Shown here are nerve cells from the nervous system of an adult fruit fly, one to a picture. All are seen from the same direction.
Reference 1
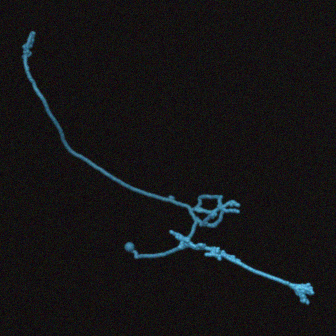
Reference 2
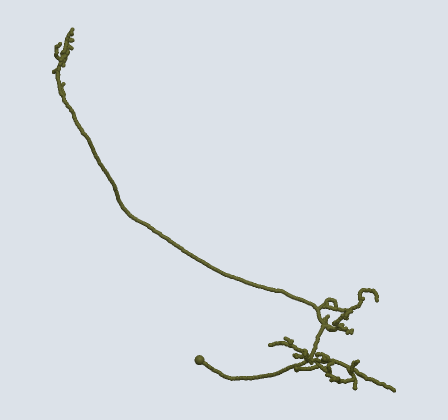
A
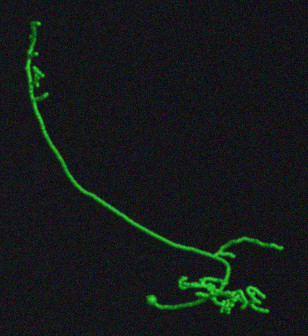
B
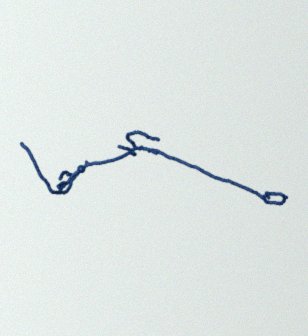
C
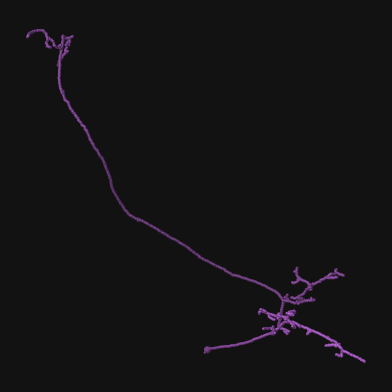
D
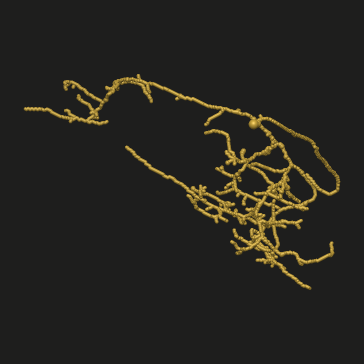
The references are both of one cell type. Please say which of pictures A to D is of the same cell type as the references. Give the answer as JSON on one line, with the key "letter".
{"letter": "C"}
